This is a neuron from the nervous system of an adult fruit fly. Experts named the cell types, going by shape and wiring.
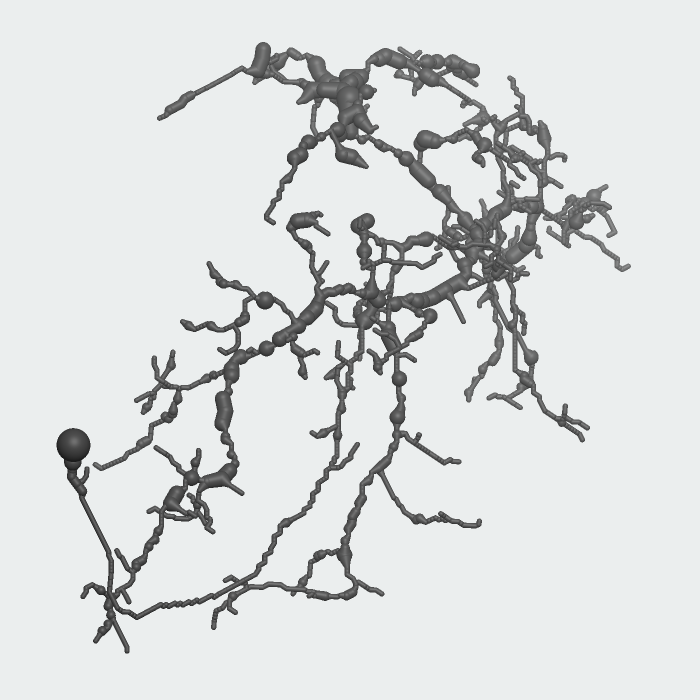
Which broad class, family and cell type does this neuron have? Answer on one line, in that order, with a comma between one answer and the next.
nerve-cord intrinsic neuron, hemilineage 13A, IN13A050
